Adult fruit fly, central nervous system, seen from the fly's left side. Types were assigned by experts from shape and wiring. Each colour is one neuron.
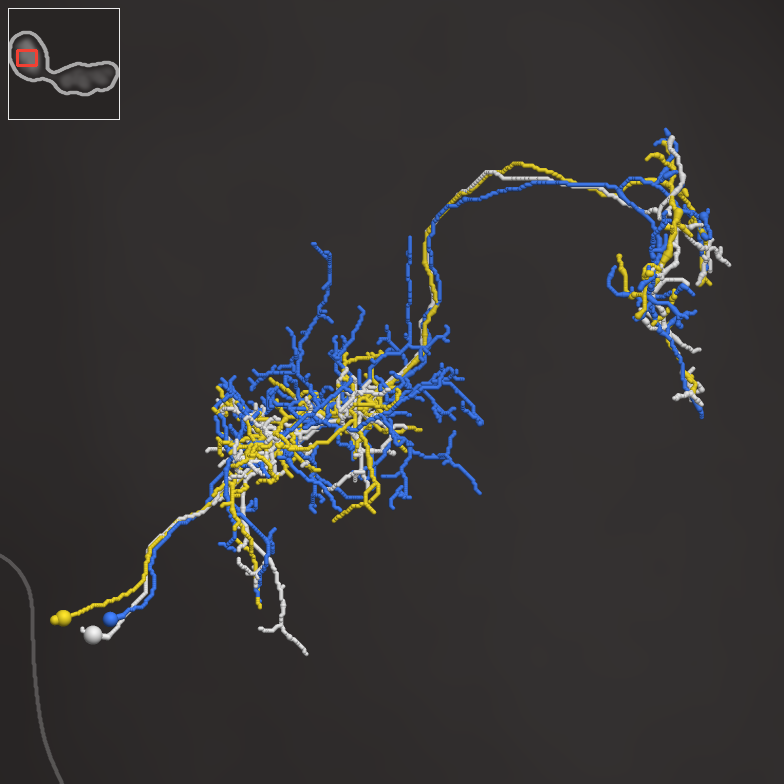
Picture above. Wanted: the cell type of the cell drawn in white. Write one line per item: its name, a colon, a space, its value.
cell type: CB1418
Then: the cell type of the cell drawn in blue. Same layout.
cell type: CB3419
